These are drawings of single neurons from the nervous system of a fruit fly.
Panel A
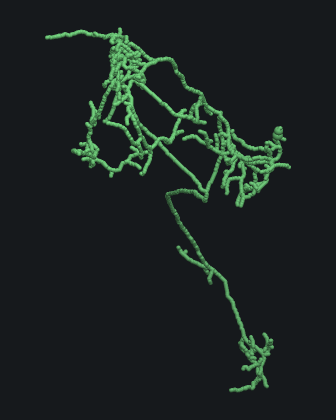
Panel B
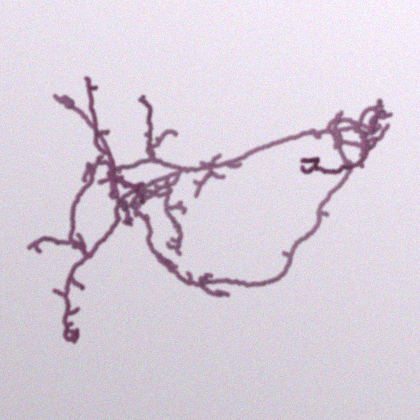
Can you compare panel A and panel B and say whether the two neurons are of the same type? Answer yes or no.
no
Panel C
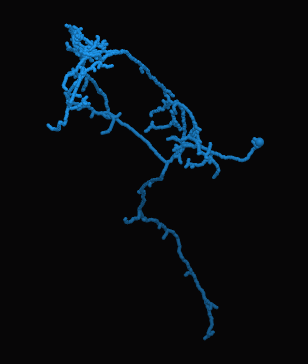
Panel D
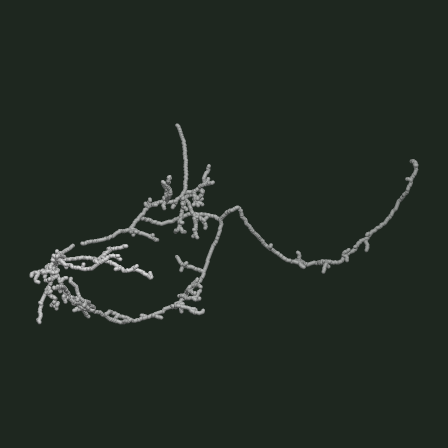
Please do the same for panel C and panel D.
yes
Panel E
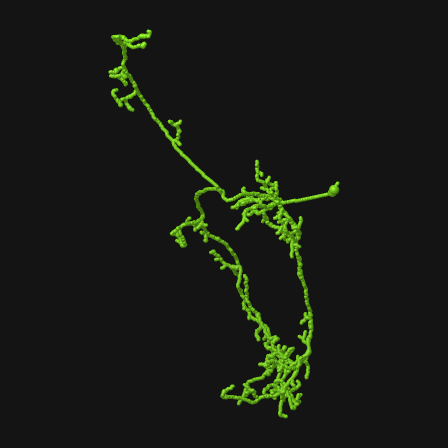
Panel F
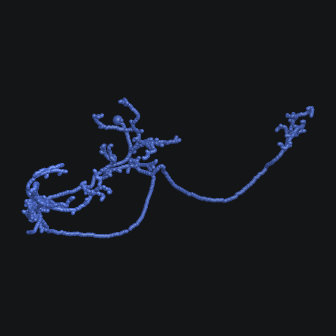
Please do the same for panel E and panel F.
yes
